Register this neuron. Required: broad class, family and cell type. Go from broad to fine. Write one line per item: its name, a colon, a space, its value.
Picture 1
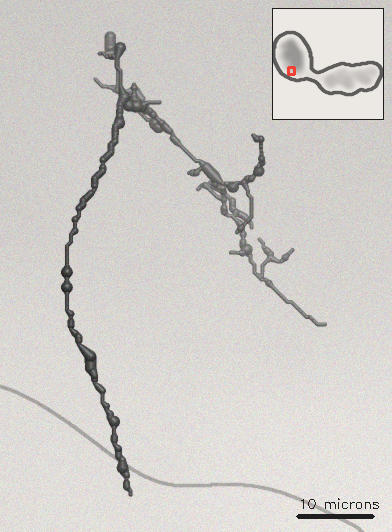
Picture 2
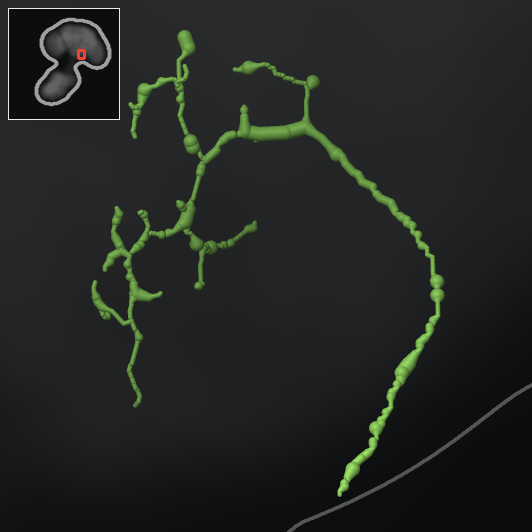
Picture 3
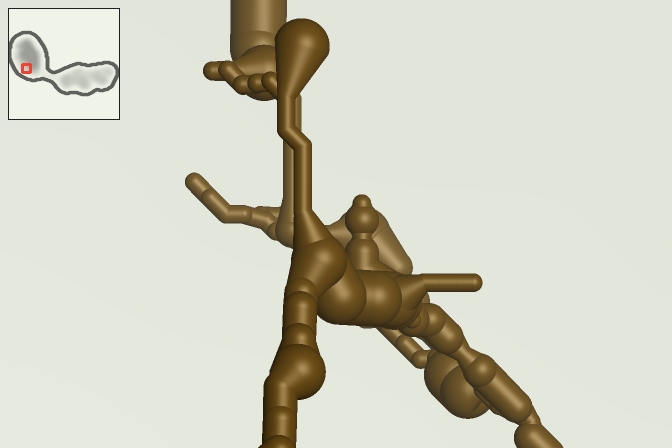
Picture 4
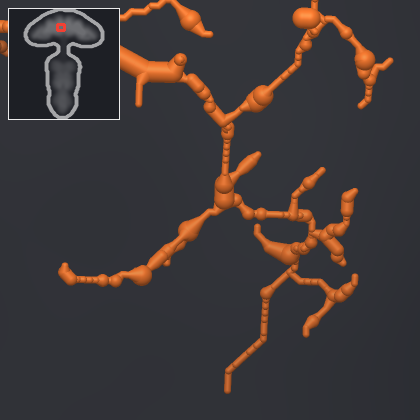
broad class: sensory neuron entering the brain
family: class mechanosensory
cell type: BM_MaPa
